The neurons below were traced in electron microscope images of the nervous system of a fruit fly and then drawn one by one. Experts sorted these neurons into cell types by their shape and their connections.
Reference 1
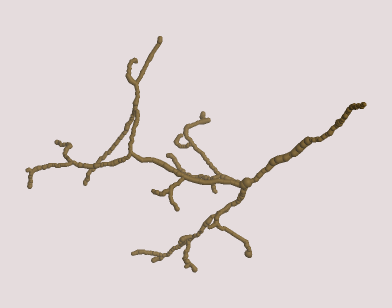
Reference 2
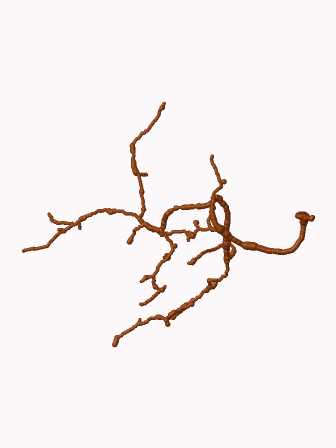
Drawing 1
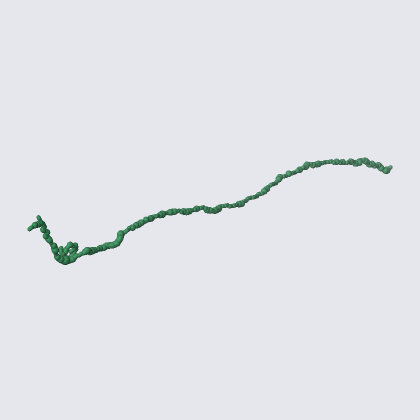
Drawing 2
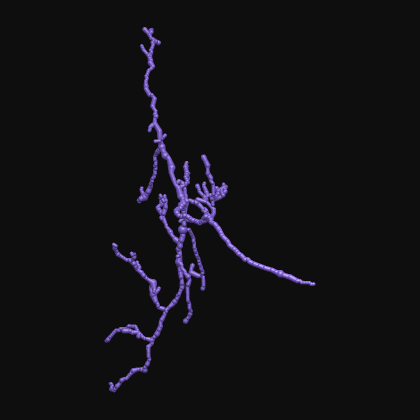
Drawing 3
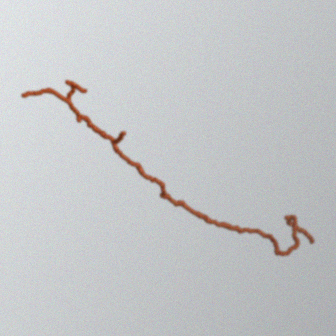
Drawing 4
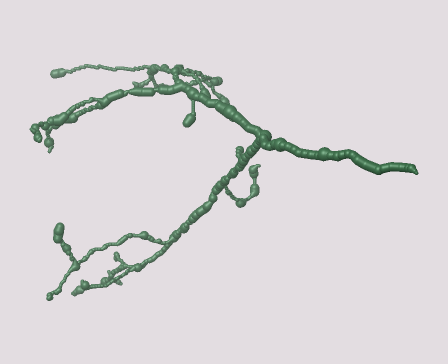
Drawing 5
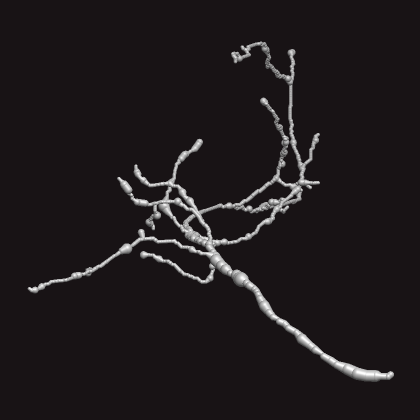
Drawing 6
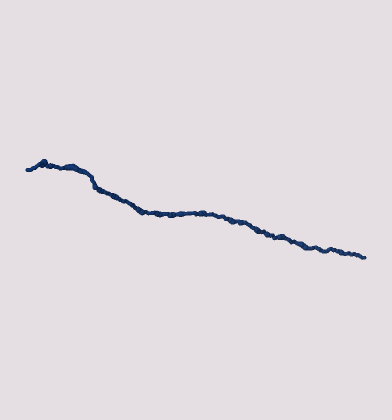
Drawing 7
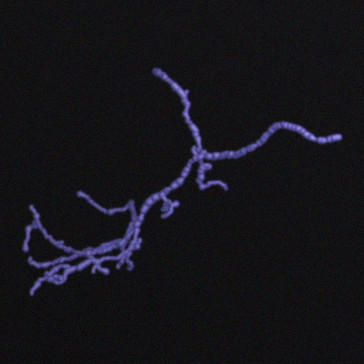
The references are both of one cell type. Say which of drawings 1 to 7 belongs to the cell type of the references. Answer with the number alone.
4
